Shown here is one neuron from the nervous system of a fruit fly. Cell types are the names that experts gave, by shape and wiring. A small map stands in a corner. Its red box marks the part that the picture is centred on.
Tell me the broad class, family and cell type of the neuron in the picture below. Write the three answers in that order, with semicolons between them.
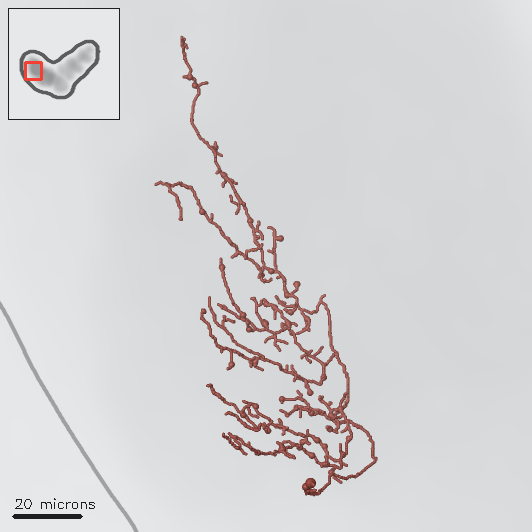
optic-lobe intrinsic neuron; Cm; Cm11b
